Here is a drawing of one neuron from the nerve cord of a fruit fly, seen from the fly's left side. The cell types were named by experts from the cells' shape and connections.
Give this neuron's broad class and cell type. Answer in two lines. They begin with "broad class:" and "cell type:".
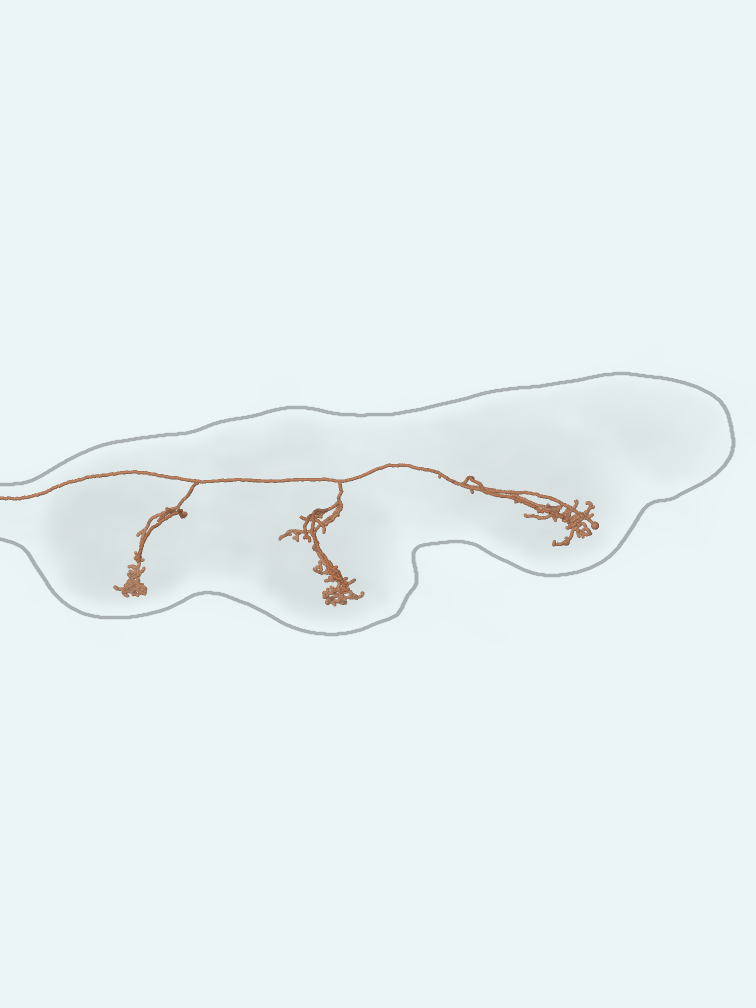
broad class: ascending neuron
cell type: ANXXX127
